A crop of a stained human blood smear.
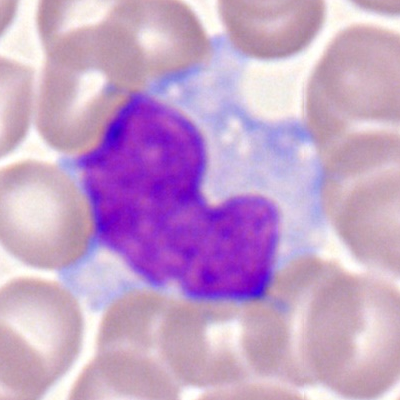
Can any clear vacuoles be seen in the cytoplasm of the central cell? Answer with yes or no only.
Yes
